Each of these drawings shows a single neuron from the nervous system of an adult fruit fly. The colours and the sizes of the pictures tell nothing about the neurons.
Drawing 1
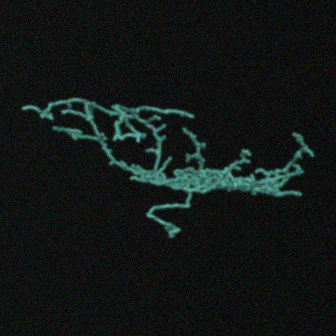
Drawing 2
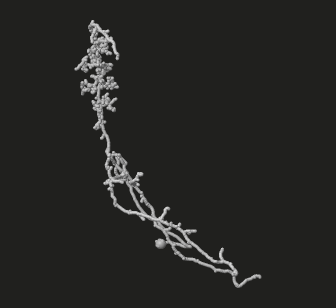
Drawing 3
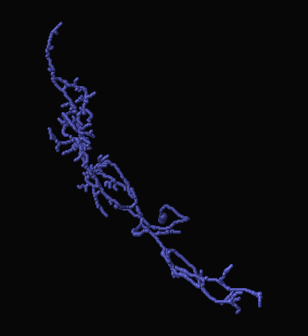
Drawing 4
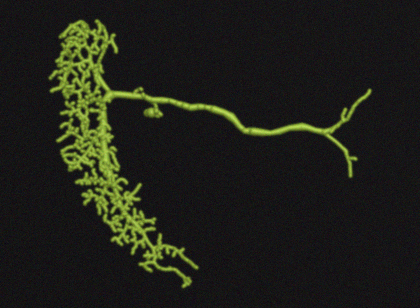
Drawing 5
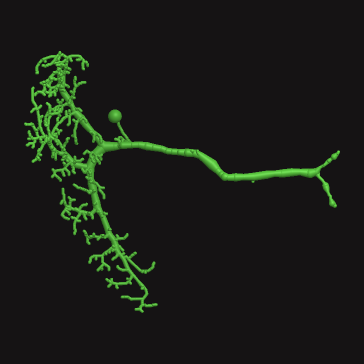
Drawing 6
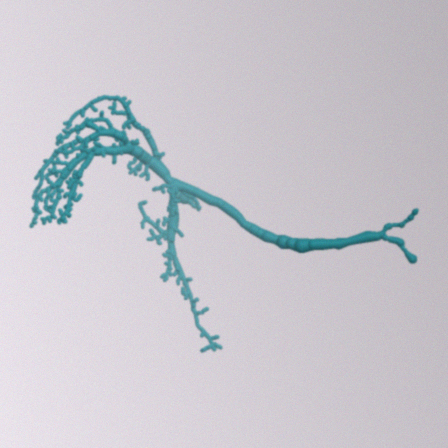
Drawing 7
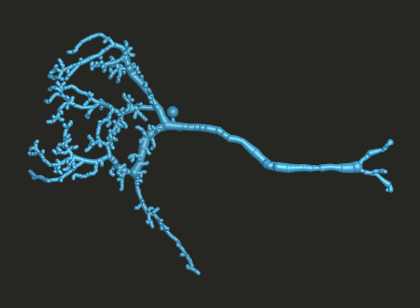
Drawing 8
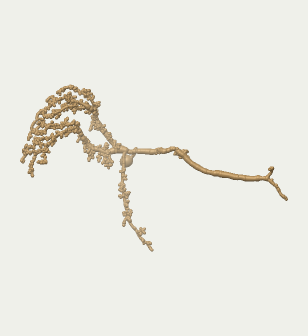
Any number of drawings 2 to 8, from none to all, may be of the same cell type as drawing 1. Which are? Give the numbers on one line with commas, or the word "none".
2, 3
